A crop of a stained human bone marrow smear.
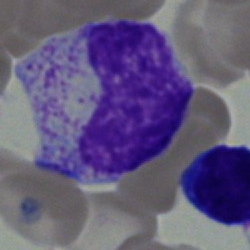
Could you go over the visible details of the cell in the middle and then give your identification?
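The nucleus lies off-centre and fills the right side of the cell. On the left the cytoplasm is pale greyish-blue, becoming a deeper blue along the lower edge, and many small purple granules are scattered through it. It is a metamyelocyte.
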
